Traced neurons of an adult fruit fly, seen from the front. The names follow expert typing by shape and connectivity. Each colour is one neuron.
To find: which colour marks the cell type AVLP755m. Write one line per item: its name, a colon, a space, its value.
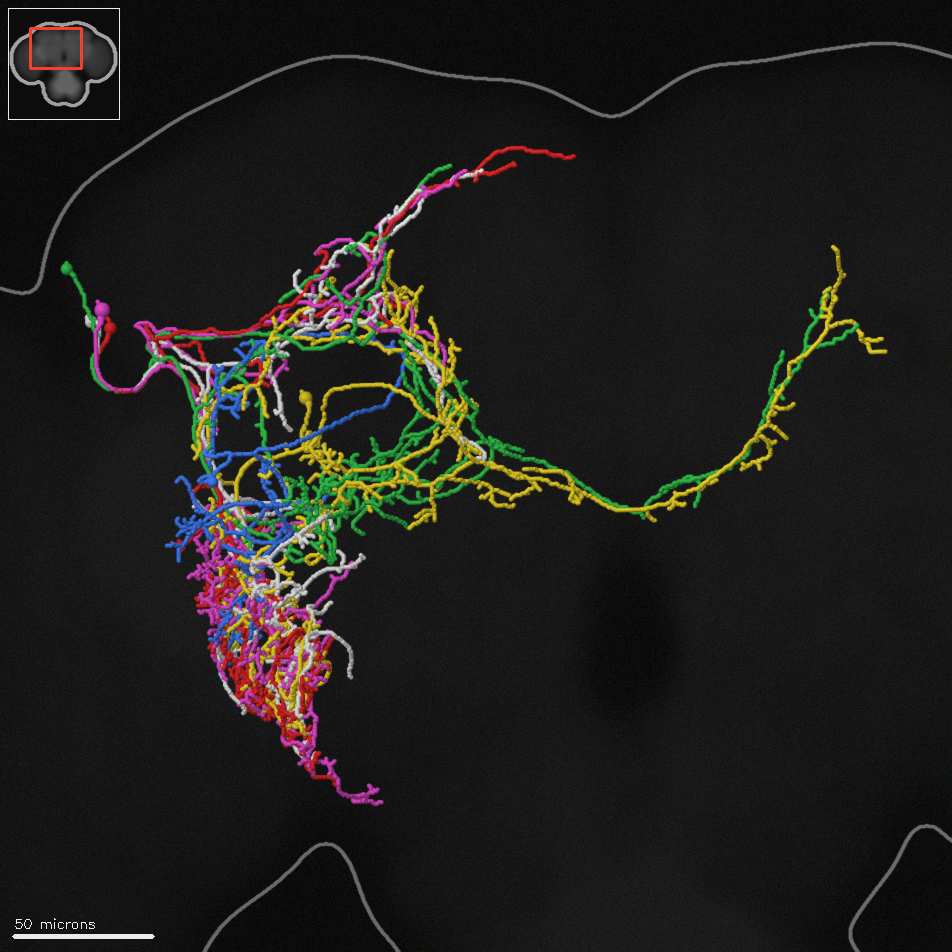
colour: green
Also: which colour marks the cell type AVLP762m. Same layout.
colour: white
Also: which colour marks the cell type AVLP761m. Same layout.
colour: red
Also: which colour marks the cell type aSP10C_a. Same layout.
colour: blue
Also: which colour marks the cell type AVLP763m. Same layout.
colour: magenta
